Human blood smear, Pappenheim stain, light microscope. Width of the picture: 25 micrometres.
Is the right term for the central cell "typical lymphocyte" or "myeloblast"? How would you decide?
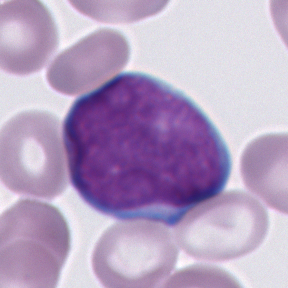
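This is a myeloblast. Its chromatin is finely granular throughout the nucleus.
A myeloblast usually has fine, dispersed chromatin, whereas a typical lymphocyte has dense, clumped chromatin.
The cell measures about 15 by 13 micrometres.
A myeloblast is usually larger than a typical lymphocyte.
The nucleus is a single rounded mass without lobes and fills about 80% of the cell's area, and the thin rim of cytoplasm around it is widest along the lower edge.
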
